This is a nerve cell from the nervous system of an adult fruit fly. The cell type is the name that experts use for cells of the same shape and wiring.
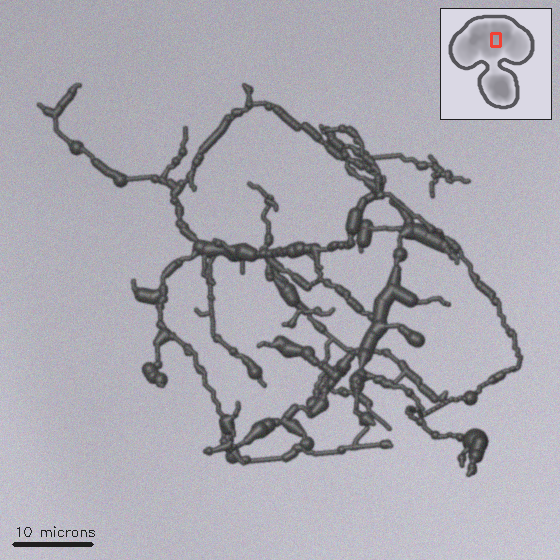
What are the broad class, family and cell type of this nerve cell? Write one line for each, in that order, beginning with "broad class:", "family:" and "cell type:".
broad class: central-brain intrinsic neuron
family: hemilineage ALv2
cell type: CB1048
